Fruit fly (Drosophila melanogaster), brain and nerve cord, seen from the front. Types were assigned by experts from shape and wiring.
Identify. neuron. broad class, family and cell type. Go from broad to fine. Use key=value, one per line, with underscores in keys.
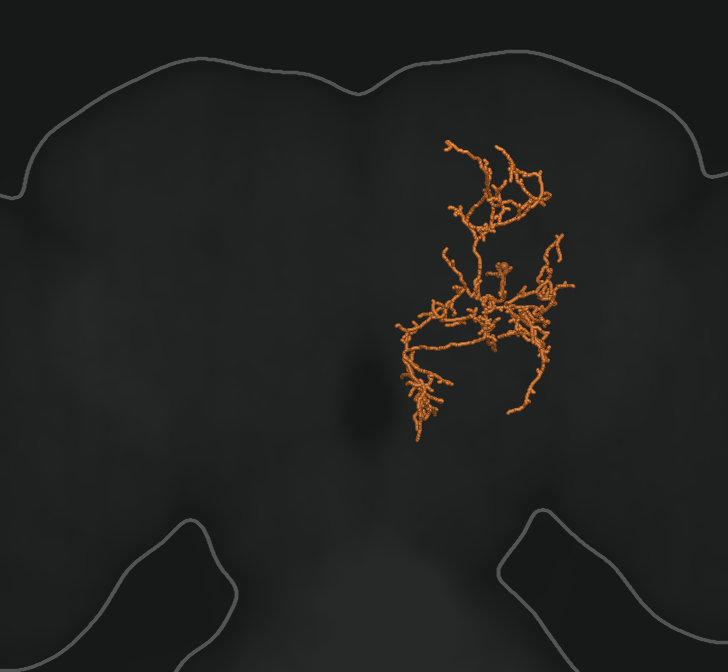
broad_class=central-brain intrinsic neuron
family=hemilineage SMPpv2_ventral
cell_type=VES203m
